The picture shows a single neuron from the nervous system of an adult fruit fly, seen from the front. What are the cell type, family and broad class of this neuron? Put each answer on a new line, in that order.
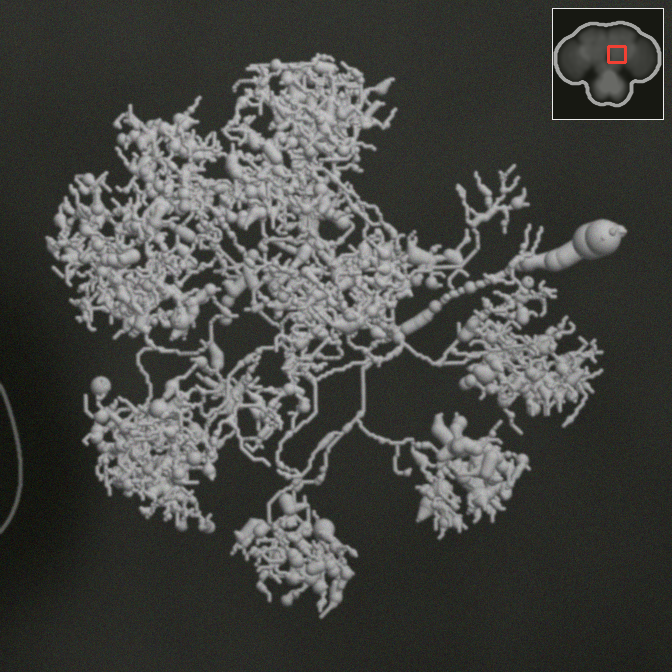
lLN2P_a
hemilineage ALl1_dorsal
central-brain intrinsic neuron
